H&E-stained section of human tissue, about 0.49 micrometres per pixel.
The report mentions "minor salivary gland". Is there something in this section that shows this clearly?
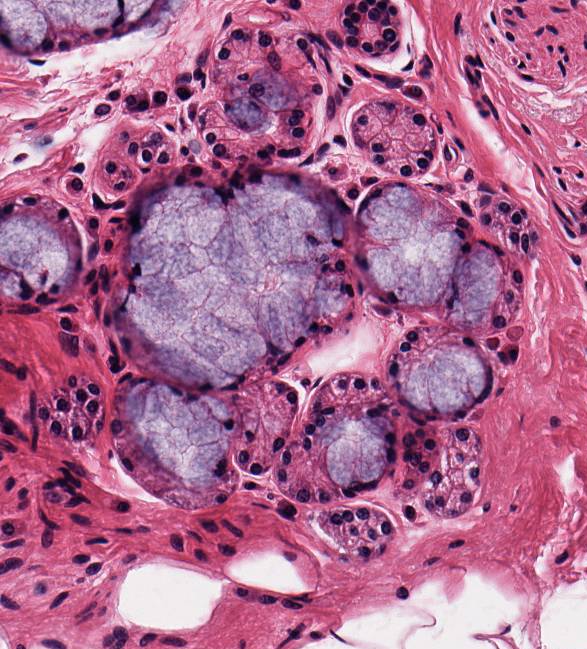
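The mucous cells here fit a minor salivary gland: their nuclei are flattened and pressed against the outer edge of each acinus.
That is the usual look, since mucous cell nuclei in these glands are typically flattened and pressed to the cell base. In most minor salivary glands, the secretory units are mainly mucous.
Between the mucous acini you'll also find smaller serous acini, with pink granular cytoplasm and round dark nuclei. They're mixed in throughout the cluster rather than set apart in a region of their own. Thin pink fibrous septa carrying elongated nuclei separate the individual acini.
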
